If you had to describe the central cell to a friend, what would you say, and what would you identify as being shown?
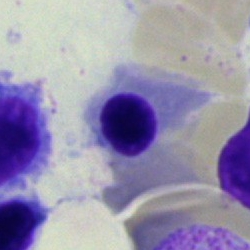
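Chromatin dense, almost evenly dark purple throughout. Nucleoli not seen. Cytoplasm abundant relative to nucleus; no granules. Erythroblast.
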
